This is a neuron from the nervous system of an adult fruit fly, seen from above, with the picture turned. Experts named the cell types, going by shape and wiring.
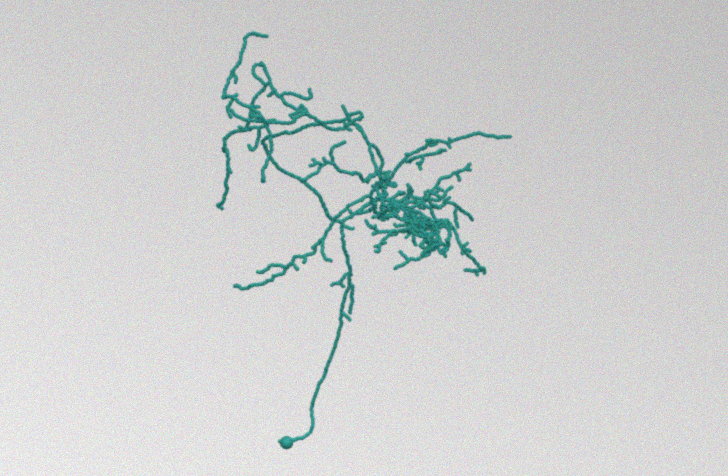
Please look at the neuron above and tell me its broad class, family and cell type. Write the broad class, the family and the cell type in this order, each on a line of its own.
central-brain intrinsic neuron
hemilineage VLPl&p1_posterior
aIPg5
